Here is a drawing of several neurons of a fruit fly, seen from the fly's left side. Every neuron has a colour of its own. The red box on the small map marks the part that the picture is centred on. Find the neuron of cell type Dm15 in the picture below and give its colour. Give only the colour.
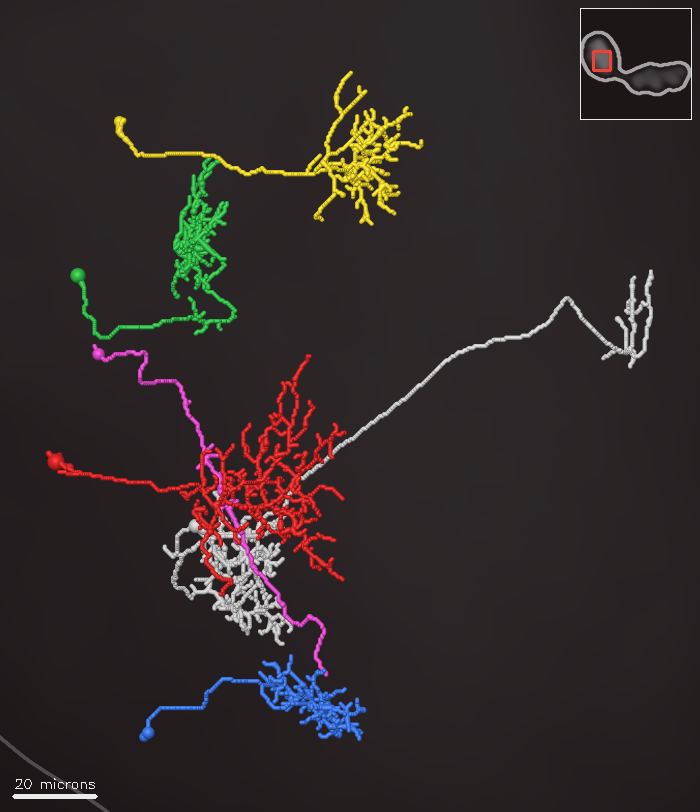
blue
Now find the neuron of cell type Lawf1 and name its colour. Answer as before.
red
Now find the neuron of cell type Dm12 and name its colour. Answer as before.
green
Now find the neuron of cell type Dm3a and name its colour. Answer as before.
magenta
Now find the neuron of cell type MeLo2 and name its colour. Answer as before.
white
